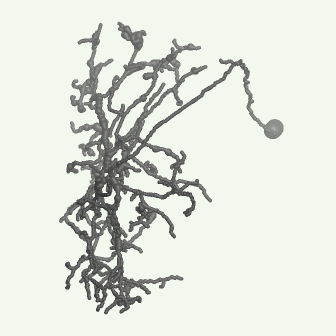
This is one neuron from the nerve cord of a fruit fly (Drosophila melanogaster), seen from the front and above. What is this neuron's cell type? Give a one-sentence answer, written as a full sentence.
The neuron is of cell type IN21A036.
